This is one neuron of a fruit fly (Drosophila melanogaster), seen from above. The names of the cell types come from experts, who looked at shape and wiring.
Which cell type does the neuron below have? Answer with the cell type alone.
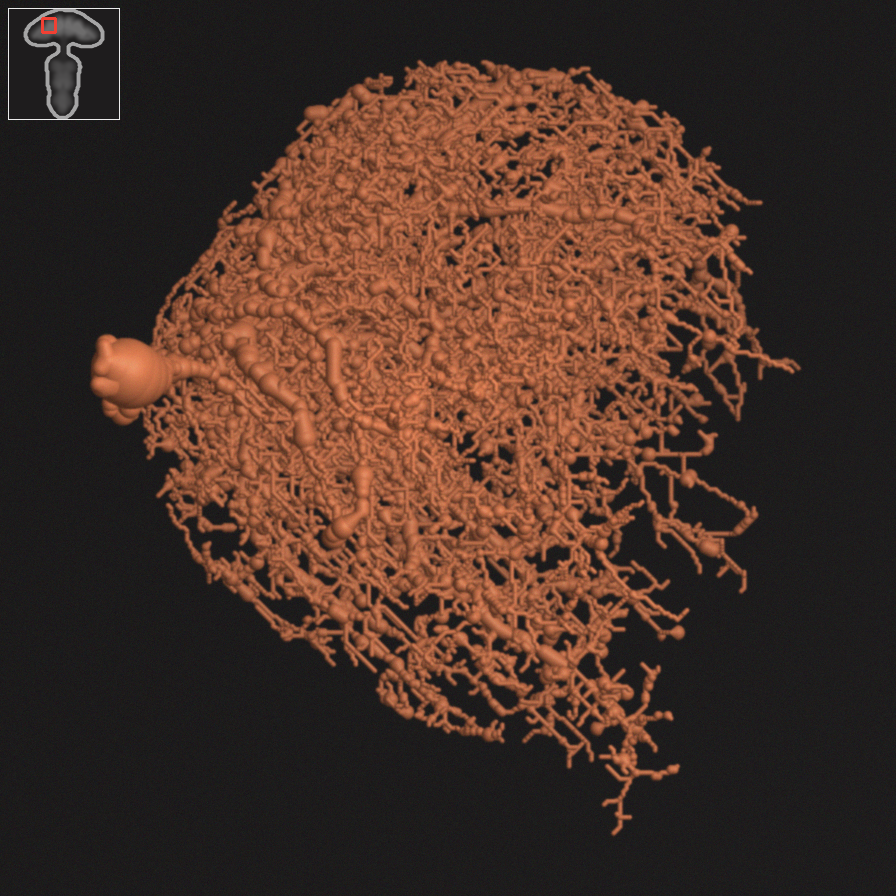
AVLP001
